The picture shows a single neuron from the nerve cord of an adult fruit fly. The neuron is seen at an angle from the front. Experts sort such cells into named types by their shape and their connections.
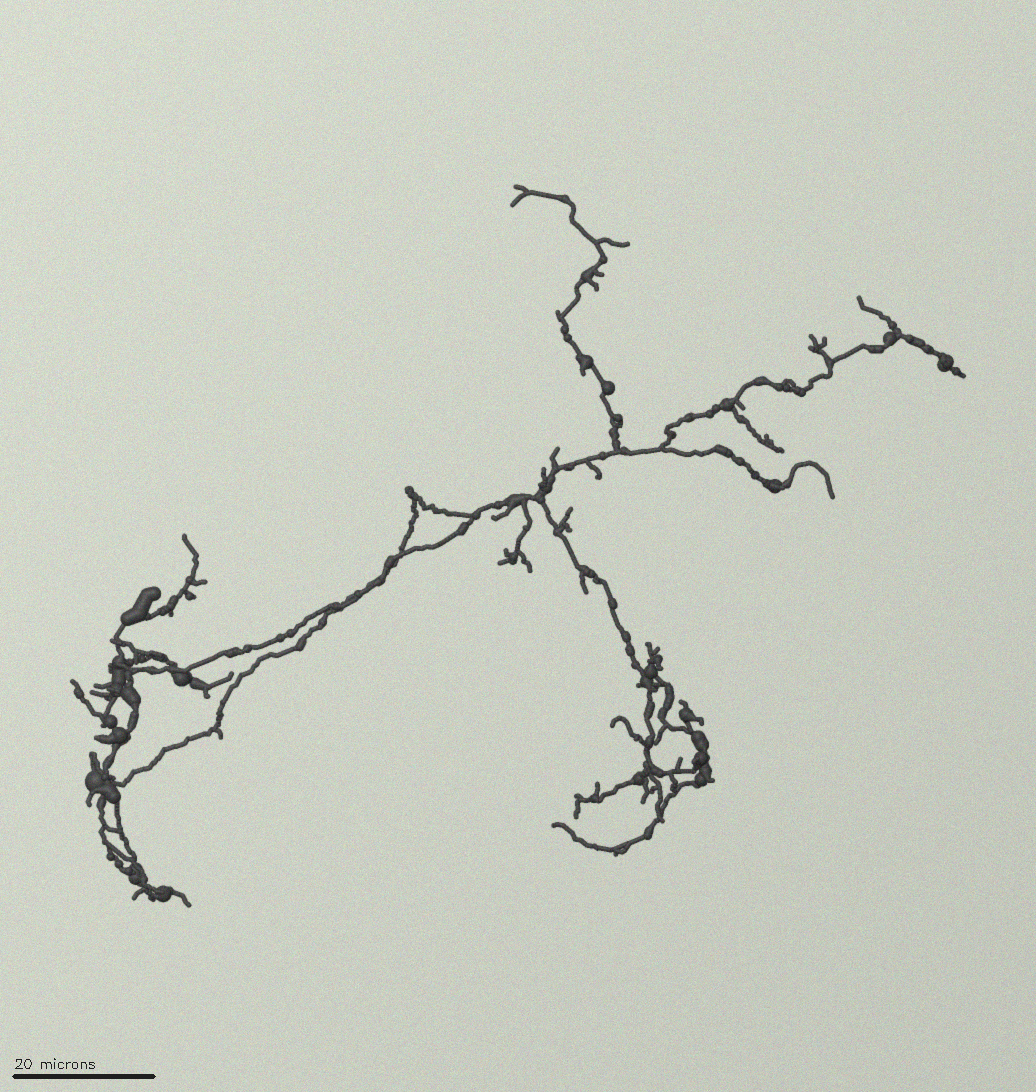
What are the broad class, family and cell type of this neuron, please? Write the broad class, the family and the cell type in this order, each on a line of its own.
nerve-cord intrinsic neuron
hemilineage 21A
IN21A095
